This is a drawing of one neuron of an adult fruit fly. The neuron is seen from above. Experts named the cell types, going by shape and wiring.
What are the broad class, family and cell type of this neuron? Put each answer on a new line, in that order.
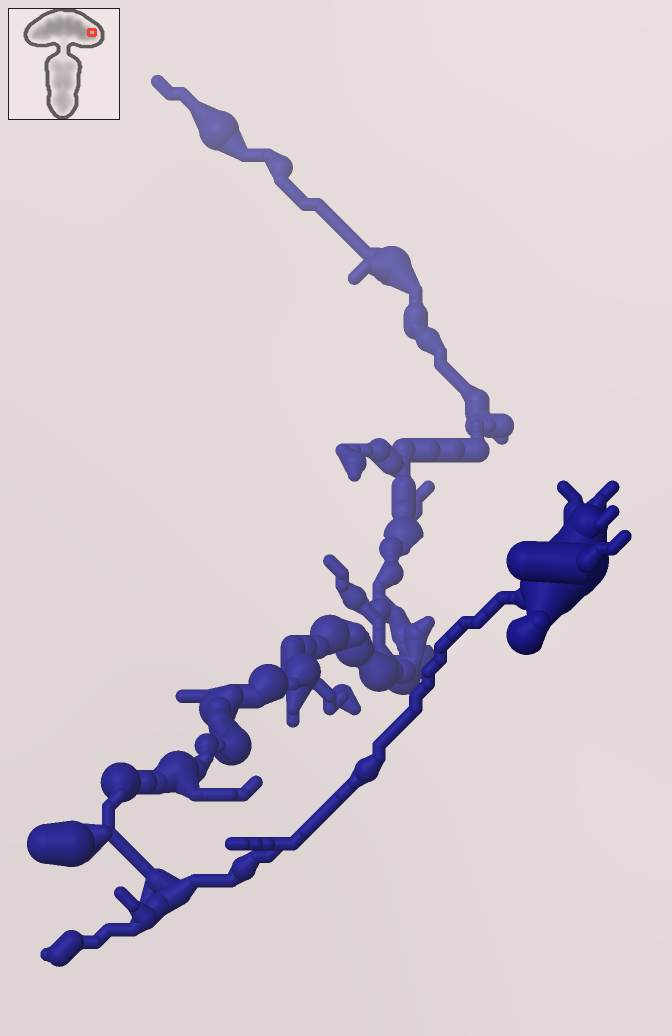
optic-lobe intrinsic neuron
Dm
Dm3c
